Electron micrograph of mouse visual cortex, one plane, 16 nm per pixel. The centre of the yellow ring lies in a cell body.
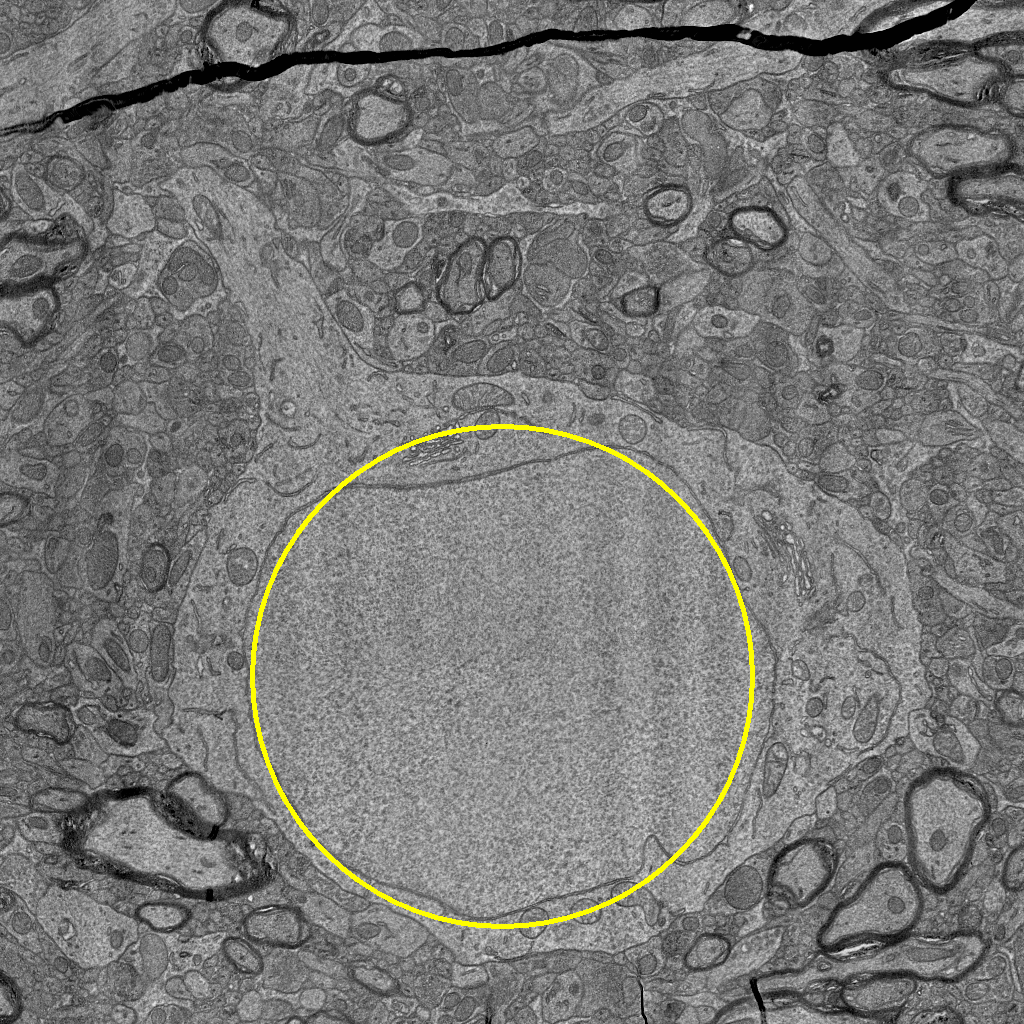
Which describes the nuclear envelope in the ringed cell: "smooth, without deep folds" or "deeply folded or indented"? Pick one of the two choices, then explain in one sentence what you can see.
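Smooth, without deep folds. The nuclear envelope is mostly smooth, without deep infoldings.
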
